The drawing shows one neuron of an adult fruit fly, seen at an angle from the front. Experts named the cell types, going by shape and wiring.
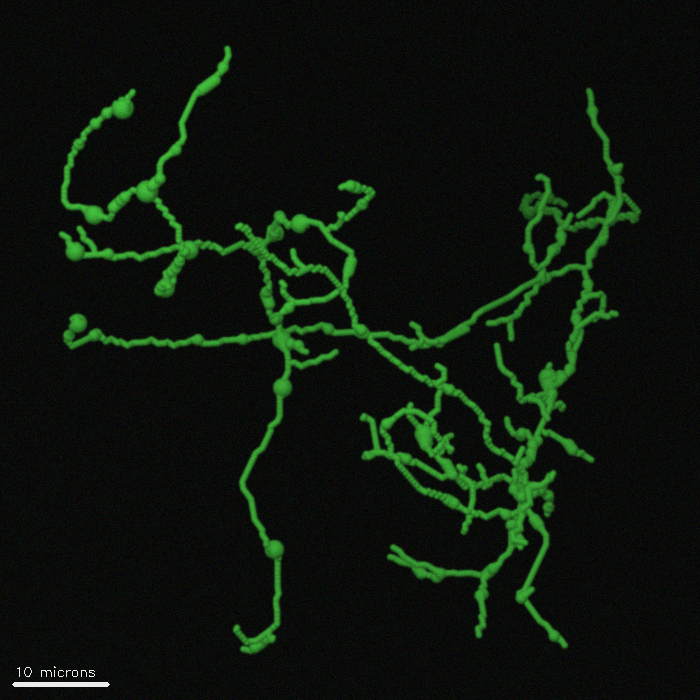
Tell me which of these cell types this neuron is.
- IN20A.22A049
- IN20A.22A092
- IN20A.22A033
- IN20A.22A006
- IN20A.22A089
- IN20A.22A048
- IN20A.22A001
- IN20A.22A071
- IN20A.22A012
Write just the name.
IN20A.22A092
